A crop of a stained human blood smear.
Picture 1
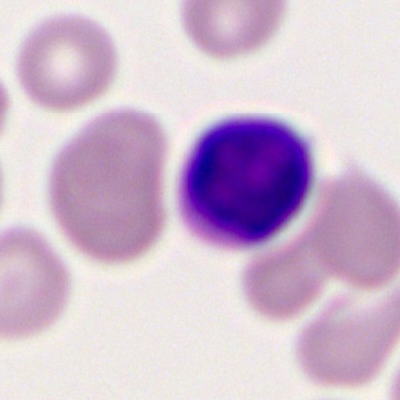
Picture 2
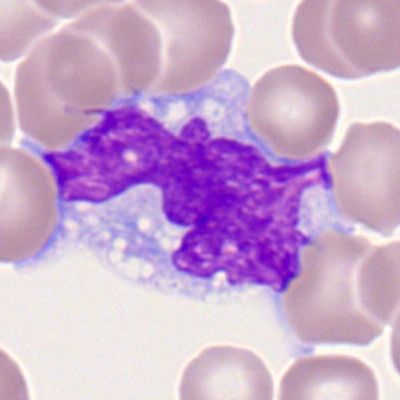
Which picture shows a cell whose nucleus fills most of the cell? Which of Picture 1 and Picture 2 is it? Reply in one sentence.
It is the cell in picture 1 whose nucleus fills most of it.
